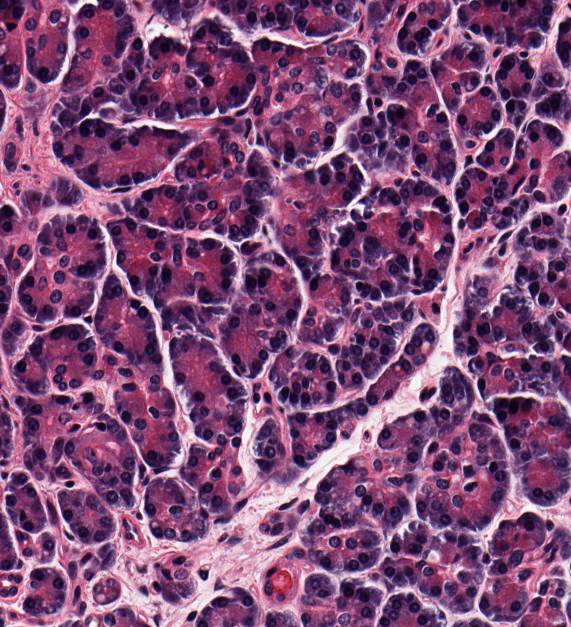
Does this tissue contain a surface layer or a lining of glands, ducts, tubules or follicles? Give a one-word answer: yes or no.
Yes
